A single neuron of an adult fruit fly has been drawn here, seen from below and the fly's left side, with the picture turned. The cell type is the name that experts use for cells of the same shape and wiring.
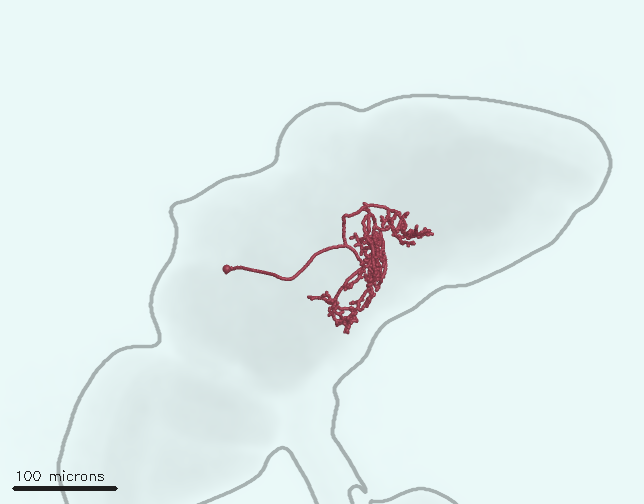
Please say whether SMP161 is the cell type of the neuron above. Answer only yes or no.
yes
